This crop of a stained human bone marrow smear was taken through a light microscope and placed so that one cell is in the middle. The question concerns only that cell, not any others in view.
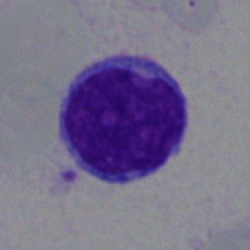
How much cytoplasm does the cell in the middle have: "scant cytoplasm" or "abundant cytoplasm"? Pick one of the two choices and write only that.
Scant cytoplasm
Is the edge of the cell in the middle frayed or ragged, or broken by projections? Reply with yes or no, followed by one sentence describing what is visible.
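No. The cell outline is round and smooth.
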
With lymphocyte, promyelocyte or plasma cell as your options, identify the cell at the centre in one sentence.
The cell at the central position in this crop is a lymphocyte.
